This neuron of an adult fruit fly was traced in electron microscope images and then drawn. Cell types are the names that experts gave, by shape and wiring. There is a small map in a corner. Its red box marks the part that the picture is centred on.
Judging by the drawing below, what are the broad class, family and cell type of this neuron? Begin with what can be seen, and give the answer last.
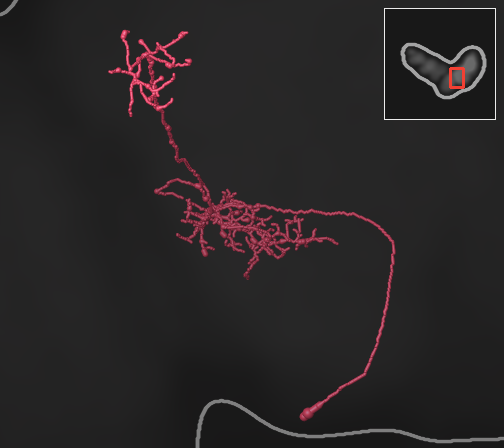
The cell body is at the bottom of the picture. The picture shows dozens of branch ends. It is a central-brain intrinsic neuron. Its family is hemilineage WEDa2. The cell type is WEDPN1A.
